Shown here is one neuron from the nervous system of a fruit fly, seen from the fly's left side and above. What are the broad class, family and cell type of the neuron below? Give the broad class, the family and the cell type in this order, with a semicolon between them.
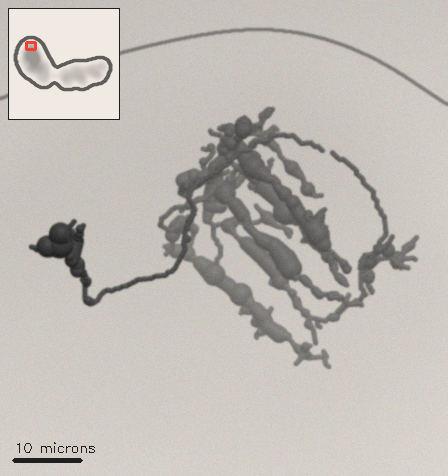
optic-lobe intrinsic neuron; Dm; Dm9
